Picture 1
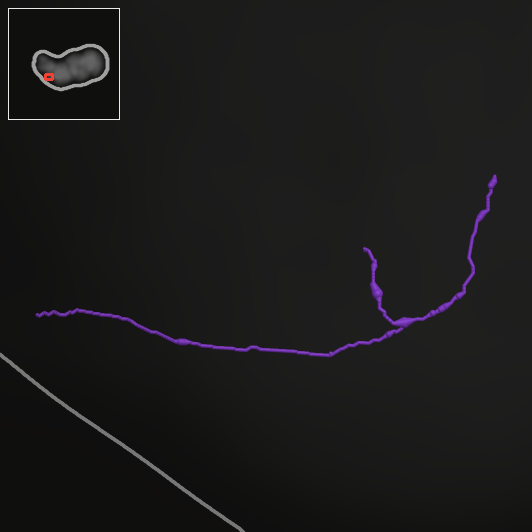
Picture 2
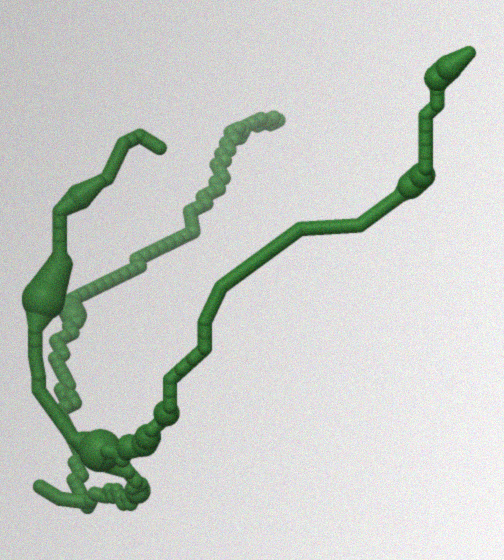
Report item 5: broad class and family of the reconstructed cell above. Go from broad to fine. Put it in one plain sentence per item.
A sensory neuron entering the nerve cord of class mechanosensory tactile.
